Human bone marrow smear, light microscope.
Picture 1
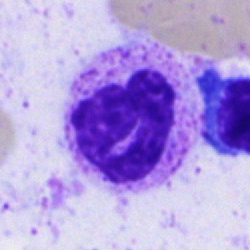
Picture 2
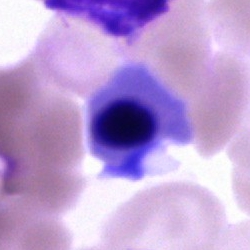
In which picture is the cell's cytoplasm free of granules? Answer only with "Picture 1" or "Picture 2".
Picture 2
